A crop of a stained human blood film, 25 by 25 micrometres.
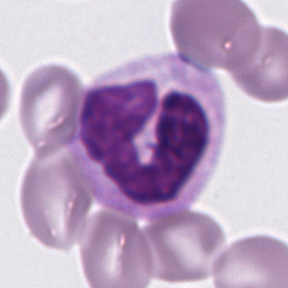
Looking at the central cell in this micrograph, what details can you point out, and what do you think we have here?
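Looking at the nucleus first, it is kidney-shaped, with a deep notch opening towards the top of the picture. Cytoplasm forms a rim around the whole nucleus, and that rim is widest above it. I find no coarse granules there, and no vacuoles either. This, then, is a band neutrophil.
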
